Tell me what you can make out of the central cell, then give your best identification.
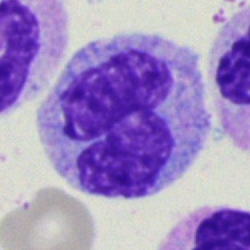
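See that deep notch cutting into the nucleus from the left? The chromatin's clumped into dark patches with paler spaces between them, and there's cytoplasm all the way around the nucleus, sprinkled with fine pinkish-purple granules. So it's a monocyte.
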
